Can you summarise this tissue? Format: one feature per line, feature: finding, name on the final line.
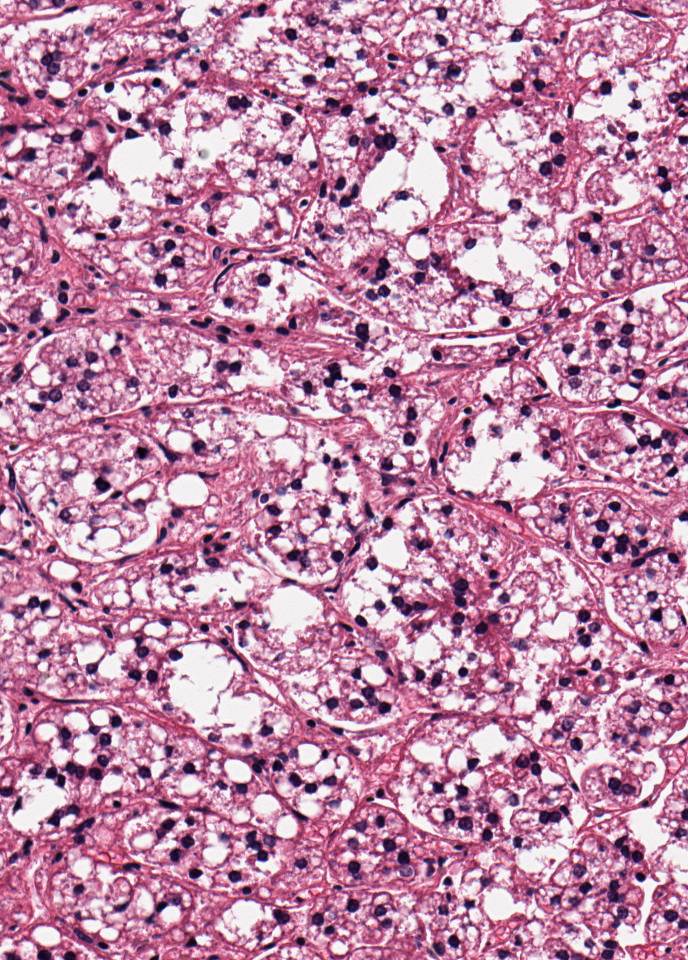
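Arrangement: rounded nests across the whole field
Partitions: thin, delicate pink strands
Partition nuclei: few, slender, elongated
Nest cytoplasm: pale, many clear vacuoles of varying size
Nest nuclei: small, round, darkly stained
Name: adrenal gland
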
